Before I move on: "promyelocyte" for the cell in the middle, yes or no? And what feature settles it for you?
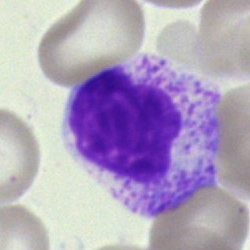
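I'd not call this a promyelocyte; it is a myelocyte. What settles it for me is the cytoplasm: plentiful, pale lilac-blue, widest on the right.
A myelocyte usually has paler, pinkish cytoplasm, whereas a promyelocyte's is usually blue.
That pale tint sits with myelocyte, not with promyelocyte. Beyond that, the outline is irregular and somewhat angular, the nucleus is a single mass with an uneven, notched edge lying toward the left, and I see no clear vacuoles.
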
